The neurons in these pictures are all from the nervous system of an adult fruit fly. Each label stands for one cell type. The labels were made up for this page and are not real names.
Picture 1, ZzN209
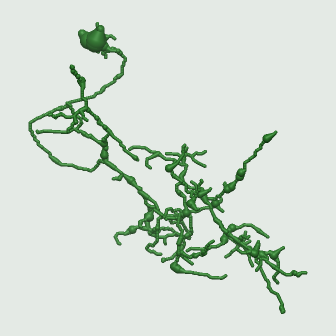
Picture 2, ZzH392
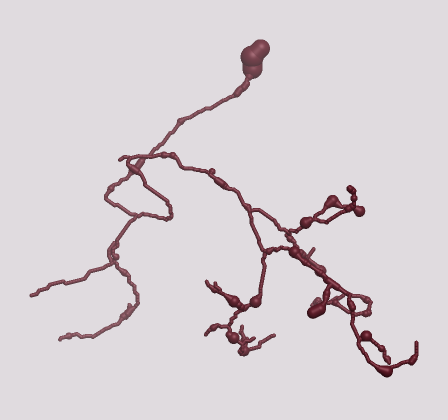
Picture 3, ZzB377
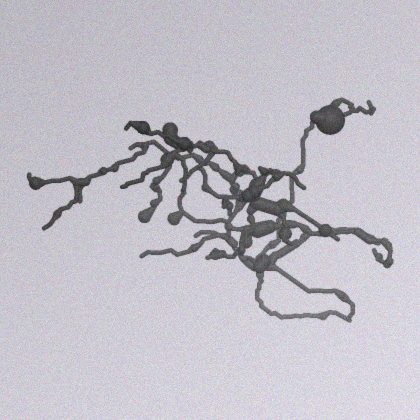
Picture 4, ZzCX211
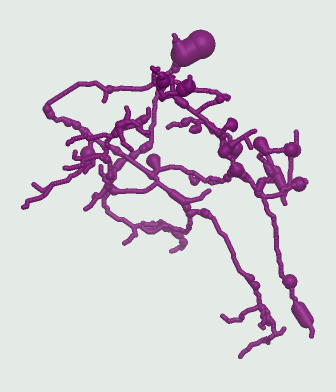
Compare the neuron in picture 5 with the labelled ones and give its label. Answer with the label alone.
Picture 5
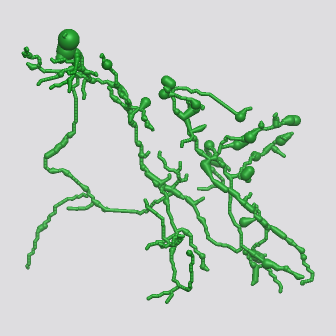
ZzCX211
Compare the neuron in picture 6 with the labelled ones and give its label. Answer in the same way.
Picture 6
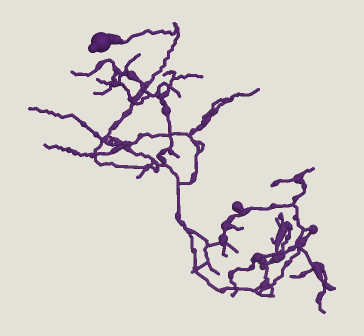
ZzN209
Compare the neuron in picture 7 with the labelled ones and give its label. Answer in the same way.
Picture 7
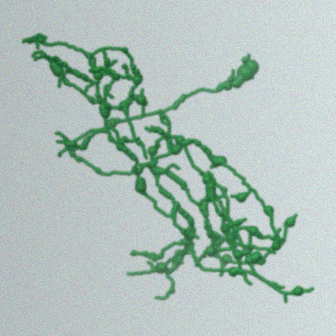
ZzN209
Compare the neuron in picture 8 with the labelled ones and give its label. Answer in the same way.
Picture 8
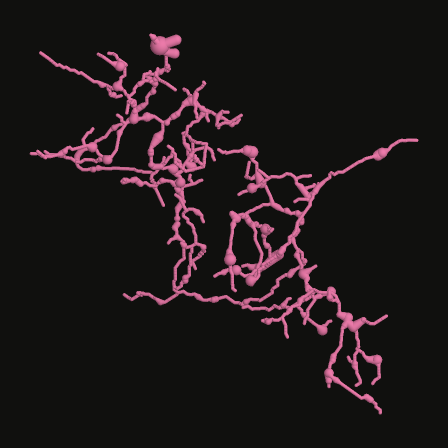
ZzN209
